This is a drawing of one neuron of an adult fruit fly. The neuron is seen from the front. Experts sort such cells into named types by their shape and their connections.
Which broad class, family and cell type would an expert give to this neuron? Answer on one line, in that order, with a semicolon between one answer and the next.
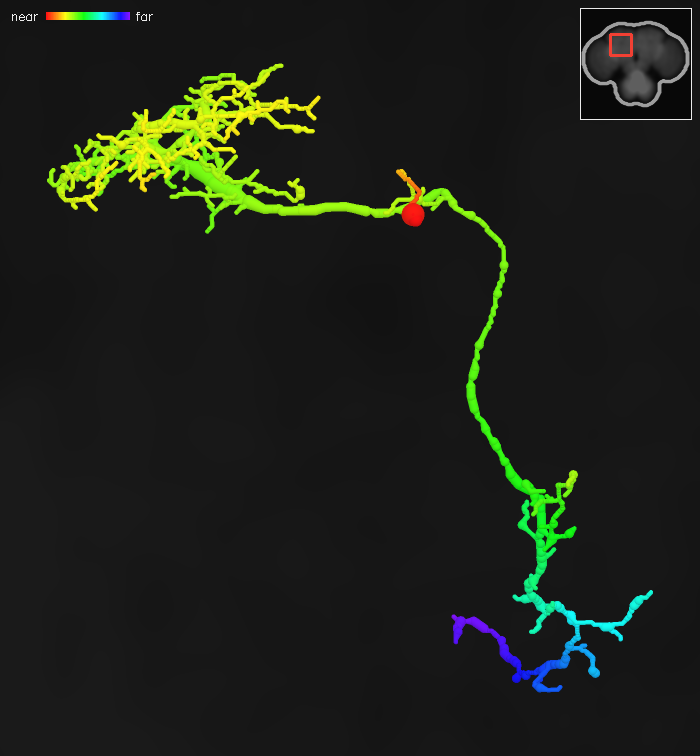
central-brain intrinsic neuron; hemilineage CREa2_ventral; AOTU016_b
